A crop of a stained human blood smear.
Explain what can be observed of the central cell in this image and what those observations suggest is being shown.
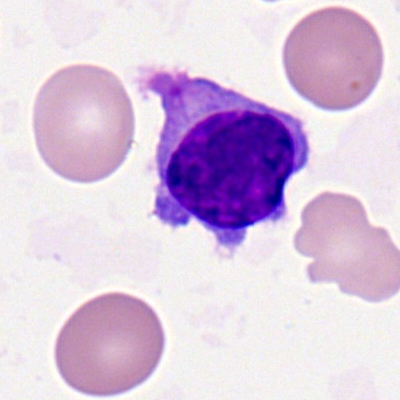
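Its outline is irregular, the edges ragged and frayed. The cytoplasm looks widest on the upper-left side of the nucleus, and I can see no distinct granules in it. Just to the lower right lies a crenated red cell, its edge scalloped. So, a lymphocyte.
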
